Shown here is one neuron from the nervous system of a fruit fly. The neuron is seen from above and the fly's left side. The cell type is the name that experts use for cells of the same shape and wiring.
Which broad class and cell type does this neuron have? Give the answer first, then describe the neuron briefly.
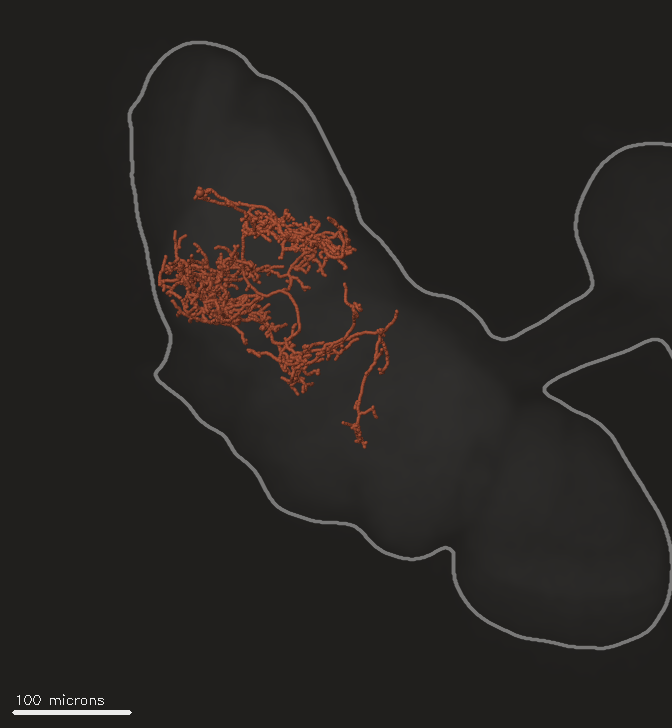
It is a central-brain intrinsic neuron. It is of cell type AVLP593. By the scale bar it is about 200 microns tall in this view. In this view it is about as wide as it is tall.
